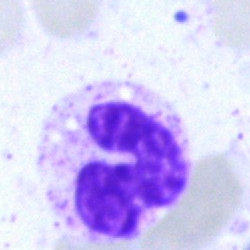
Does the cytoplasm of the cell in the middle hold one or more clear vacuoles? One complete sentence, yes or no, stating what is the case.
Yes, among the contents of its cytoplasm are one or more clear vacuoles.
